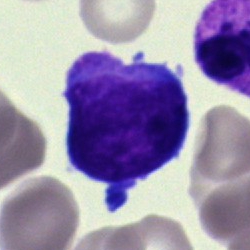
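Blast. The outline is irregular and notched at the top, with small knob-like projections along the upper right border. The nucleus occupies nearly the entire cell, and the cytoplasm is deep blue.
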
